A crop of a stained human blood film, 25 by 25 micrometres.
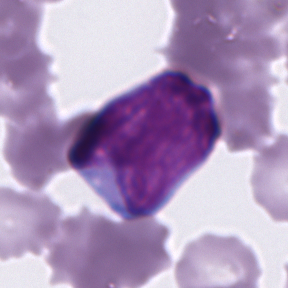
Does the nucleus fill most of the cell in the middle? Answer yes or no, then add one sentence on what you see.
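Yes. The nucleus fills most of the cell.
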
